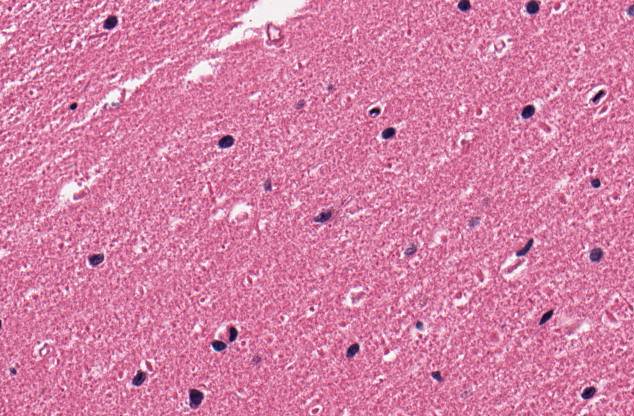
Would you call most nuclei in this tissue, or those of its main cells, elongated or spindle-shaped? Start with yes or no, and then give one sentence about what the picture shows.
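No. Most nuclei are small, round and darkly stained blue-black.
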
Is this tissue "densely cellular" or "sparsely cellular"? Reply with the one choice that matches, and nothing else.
Sparsely cellular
